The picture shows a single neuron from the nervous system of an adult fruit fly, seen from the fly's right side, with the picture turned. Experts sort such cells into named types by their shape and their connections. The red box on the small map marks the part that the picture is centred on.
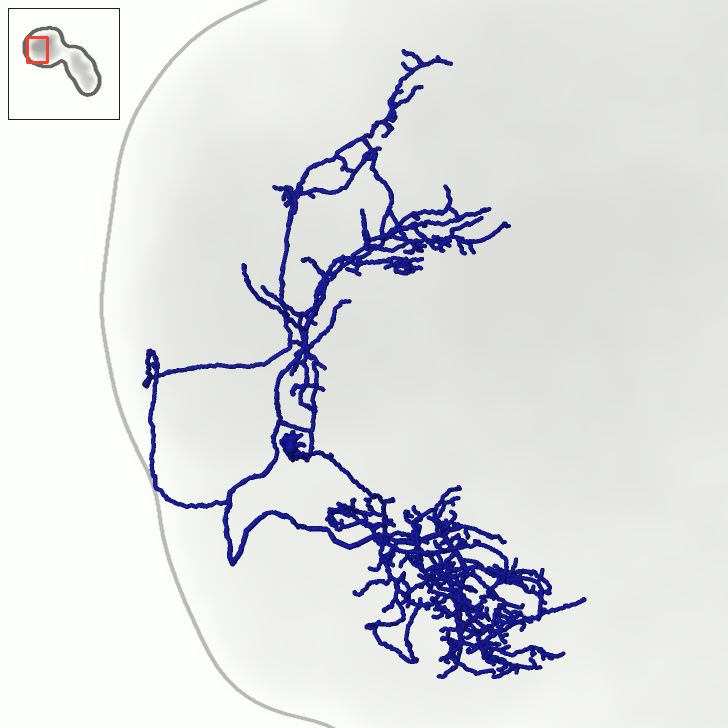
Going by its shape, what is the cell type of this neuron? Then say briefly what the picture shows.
The cell type is CL021. This is a central-brain intrinsic neuron. The cell body can be seen in the middle of the picture. As drawn here it is taller than it is wide.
